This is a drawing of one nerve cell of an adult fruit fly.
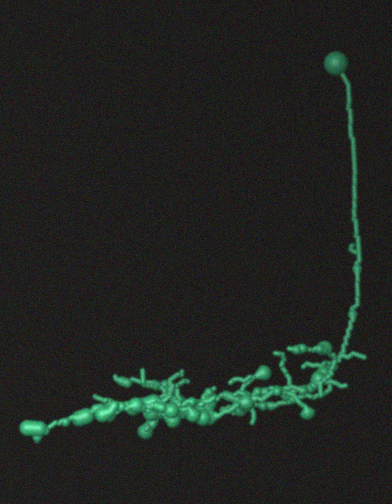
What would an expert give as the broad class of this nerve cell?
optic-lobe intrinsic neuron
